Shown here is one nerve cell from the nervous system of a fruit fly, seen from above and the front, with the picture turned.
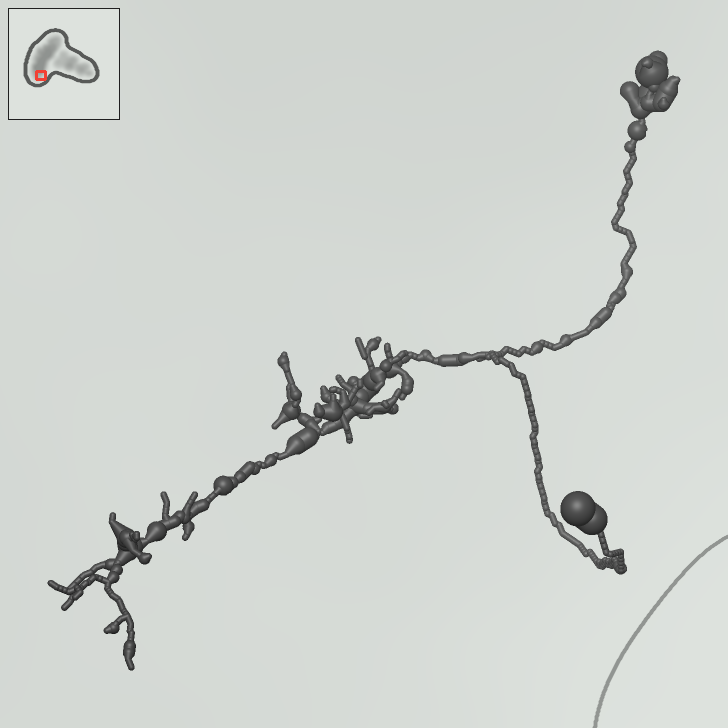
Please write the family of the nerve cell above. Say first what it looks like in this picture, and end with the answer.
In this view it is about as wide as it is tall. It is an optic-lobe intrinsic neuron. Its family is T.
